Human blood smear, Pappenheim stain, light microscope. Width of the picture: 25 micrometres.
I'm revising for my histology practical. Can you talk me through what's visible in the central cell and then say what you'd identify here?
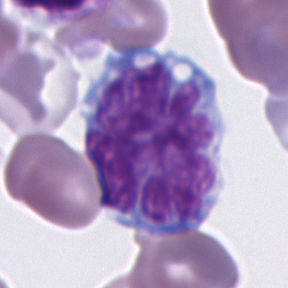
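Narrow pale blue cytoplasmic rim; nucleus fills most of the cell. Nucleus irregular, deeply creased into several lobes. Two small clear vacuoles at the top edge. Cell: monocyte.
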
